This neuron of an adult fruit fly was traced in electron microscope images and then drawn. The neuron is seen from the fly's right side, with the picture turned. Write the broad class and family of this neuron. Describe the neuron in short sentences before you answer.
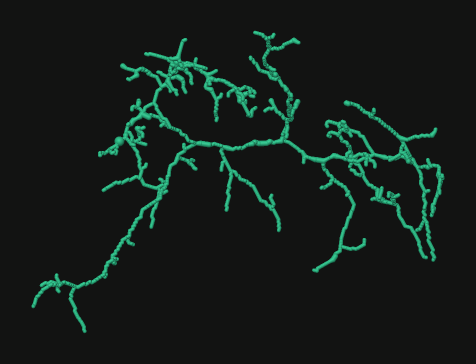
The picture shows dozens of branch ends. As drawn here it is wider than it is tall. This is a nerve-cord intrinsic neuron. Its family is hemilineage 13A.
